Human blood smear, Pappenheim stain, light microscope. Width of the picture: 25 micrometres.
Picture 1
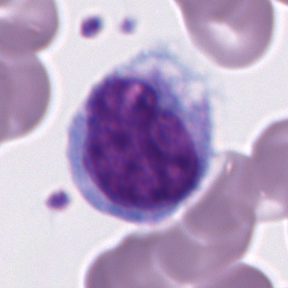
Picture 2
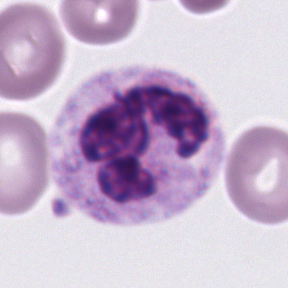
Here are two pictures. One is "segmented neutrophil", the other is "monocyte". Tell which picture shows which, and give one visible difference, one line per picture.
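Picture 1 shows a monocyte: No granules can be seen in the cytoplasm.
Picture 2 shows a segmented neutrophil: Fine purple granules are scattered throughout the cytoplasm.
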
